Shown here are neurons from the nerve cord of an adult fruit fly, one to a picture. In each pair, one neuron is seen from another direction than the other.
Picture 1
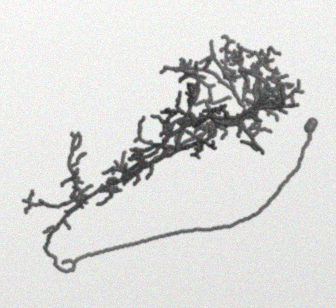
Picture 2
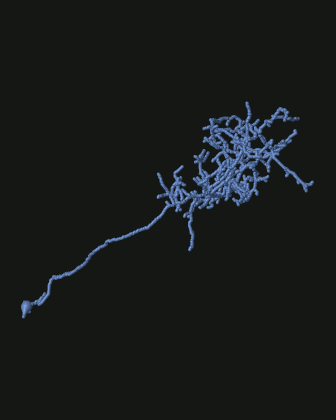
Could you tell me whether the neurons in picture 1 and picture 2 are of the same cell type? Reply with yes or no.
yes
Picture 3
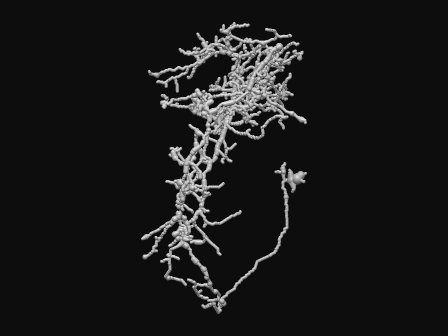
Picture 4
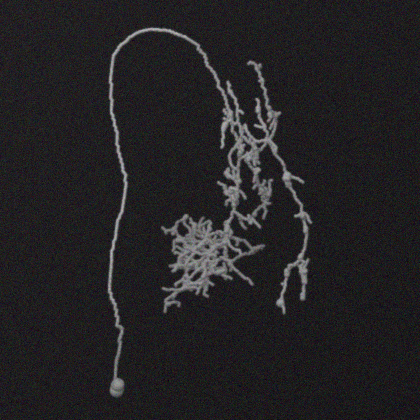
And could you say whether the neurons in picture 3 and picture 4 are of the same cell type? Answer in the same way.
no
